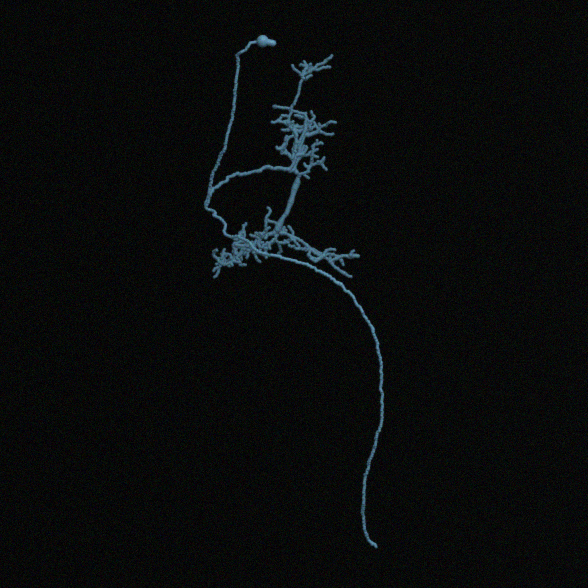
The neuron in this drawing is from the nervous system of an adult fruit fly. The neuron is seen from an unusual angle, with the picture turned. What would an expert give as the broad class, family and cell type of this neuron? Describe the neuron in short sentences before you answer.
Its cell body lies at the top of the picture. Dozens of branch ends can be seen. It is a visual projection neuron. Its family is TmY. The cell type is TmY14.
